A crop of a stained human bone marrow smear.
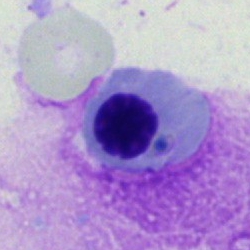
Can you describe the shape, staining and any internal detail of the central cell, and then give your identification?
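Let's start with the outline, which is roughly oval. Now find the nucleus: it sits off-centre, toward the left side, and you won't see any nucleoli in it. Just below and to the right of the nucleus, look for a small dark blue dot sitting in a clear halo. What you are looking at is an erythroblast.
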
